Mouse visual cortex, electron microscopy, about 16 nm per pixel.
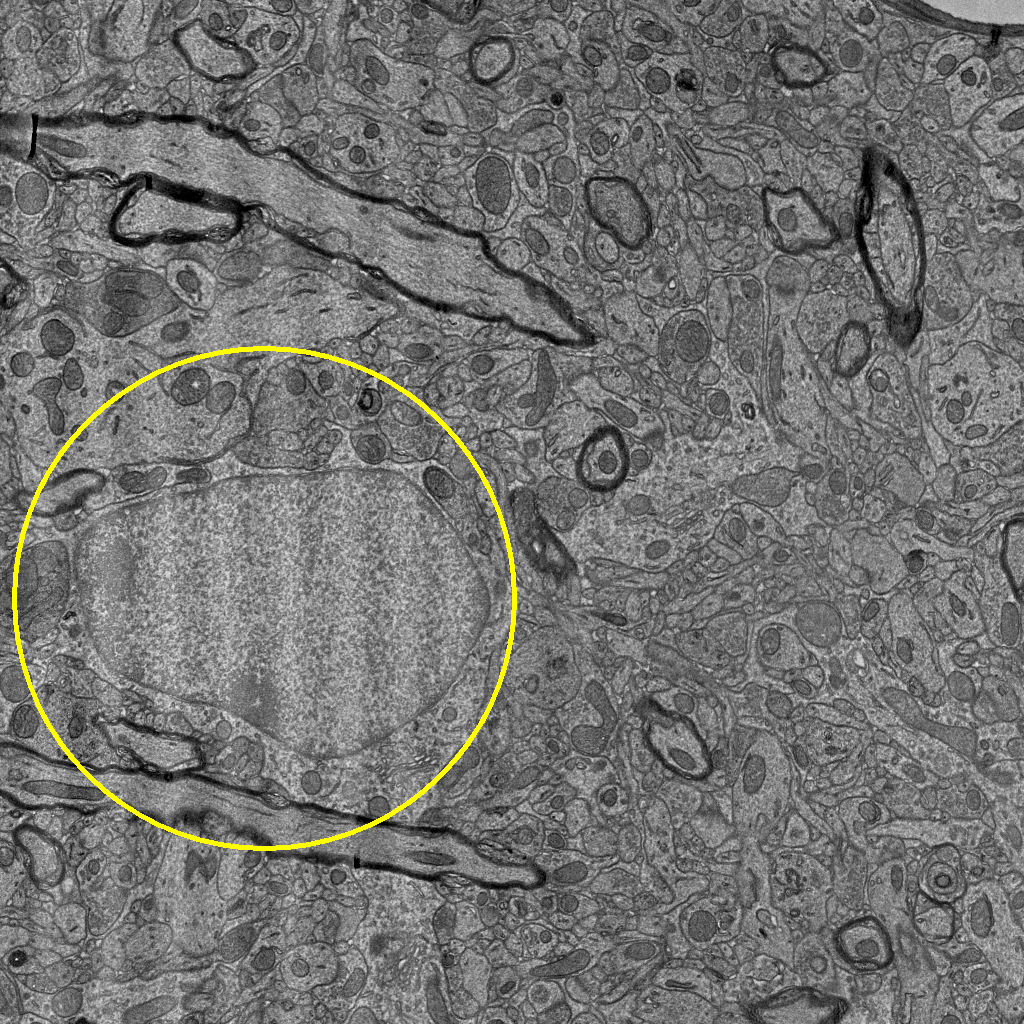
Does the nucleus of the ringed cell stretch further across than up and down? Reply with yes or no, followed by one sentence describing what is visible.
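Yes. The nucleus is a large elongated oval whose long axis runs roughly left to right, and it lies wholly within the ring.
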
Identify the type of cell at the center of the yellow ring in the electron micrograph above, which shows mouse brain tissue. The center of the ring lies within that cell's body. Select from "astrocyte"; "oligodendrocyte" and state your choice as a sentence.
The center of the yellow ring lies in the body of an astrocyte.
